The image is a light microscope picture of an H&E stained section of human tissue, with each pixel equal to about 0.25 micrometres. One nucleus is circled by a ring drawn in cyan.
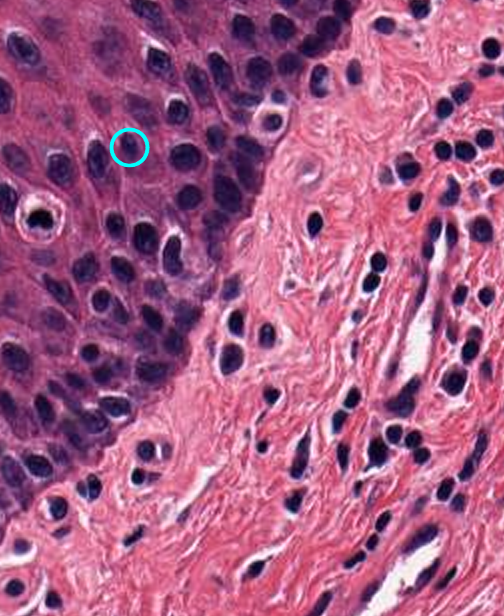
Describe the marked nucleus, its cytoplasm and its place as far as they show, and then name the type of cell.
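The nucleus is oval and darkly stained, with fairly even colour throughout. The cytoplasm is pink and has no sharp outline; it merges with that of the adjacent cells. This is a squamous epithelial cell.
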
